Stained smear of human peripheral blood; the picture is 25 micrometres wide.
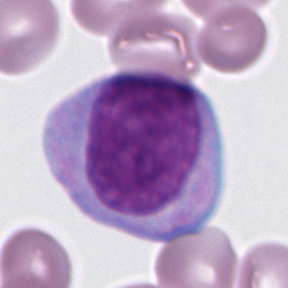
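Atypical promyelocyte, the cell in the middle of this stained blood smear. Look first at the nucleus: it is oval, with no indentation and no lobes. Now turn to the cytoplasm, which is pale greyish blue. Scan it slowly and you will find no distinct granules, and no vacuoles either.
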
